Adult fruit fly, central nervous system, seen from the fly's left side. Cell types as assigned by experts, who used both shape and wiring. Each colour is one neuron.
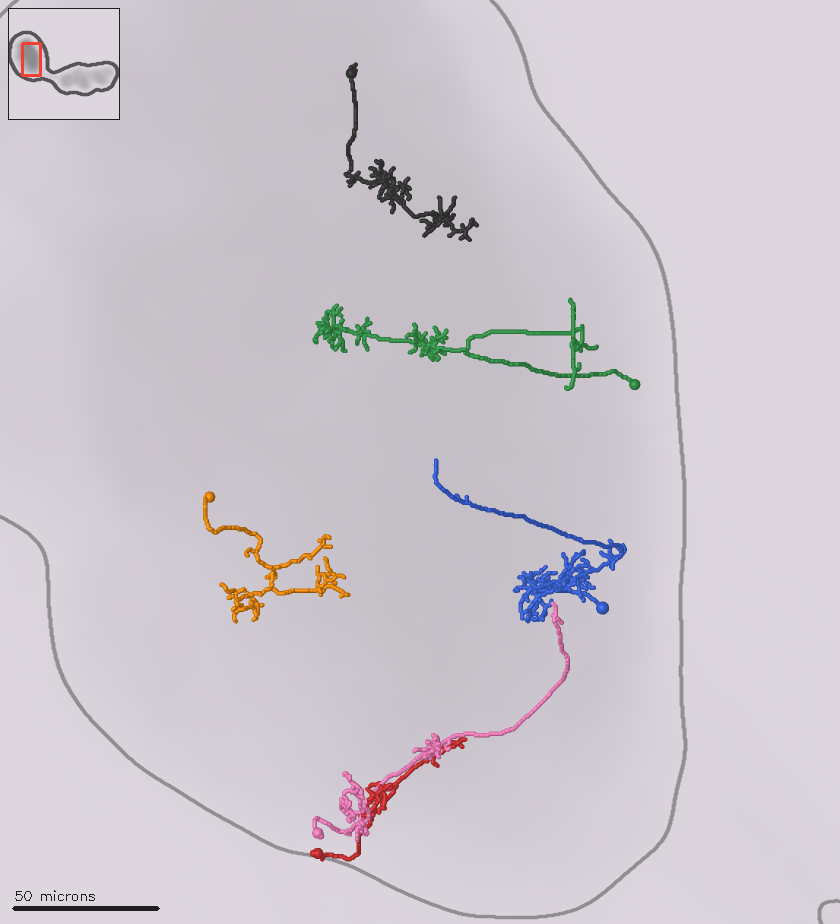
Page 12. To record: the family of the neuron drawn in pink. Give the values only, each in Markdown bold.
**Tm**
